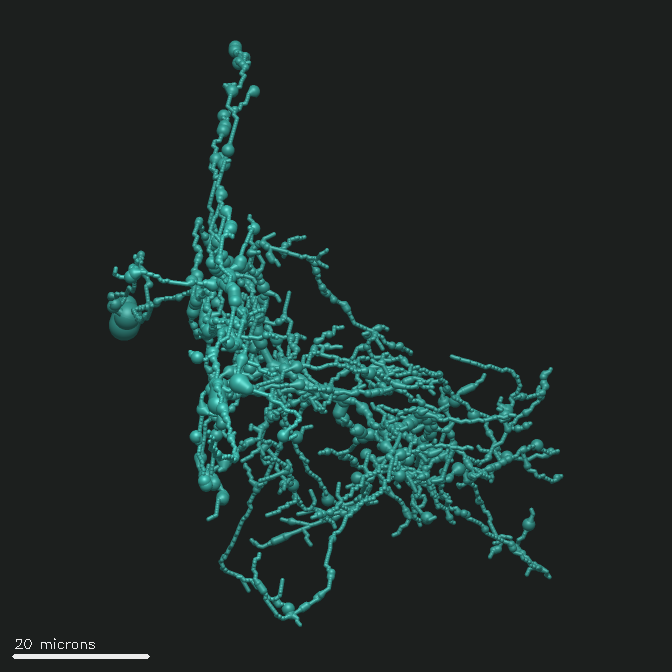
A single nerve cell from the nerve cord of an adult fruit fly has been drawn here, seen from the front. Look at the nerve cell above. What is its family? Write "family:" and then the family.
family: hemilineage 06B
